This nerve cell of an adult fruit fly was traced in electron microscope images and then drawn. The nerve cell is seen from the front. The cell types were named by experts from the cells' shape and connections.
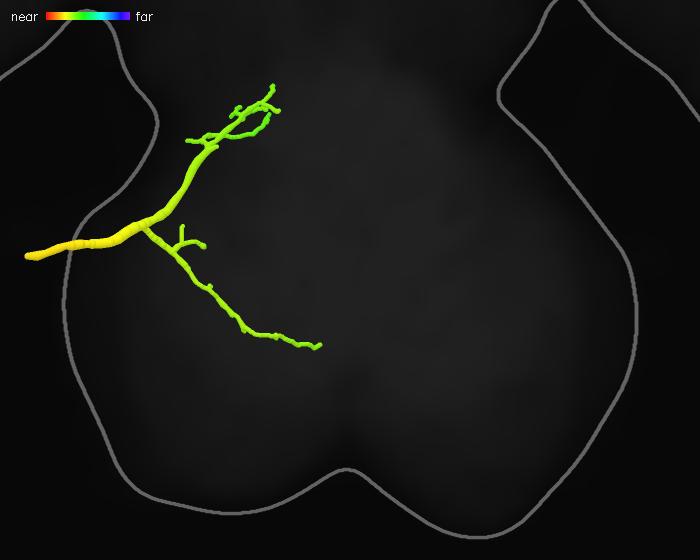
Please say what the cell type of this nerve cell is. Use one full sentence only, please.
The cell type SNpp27 is the type of this nerve cell.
